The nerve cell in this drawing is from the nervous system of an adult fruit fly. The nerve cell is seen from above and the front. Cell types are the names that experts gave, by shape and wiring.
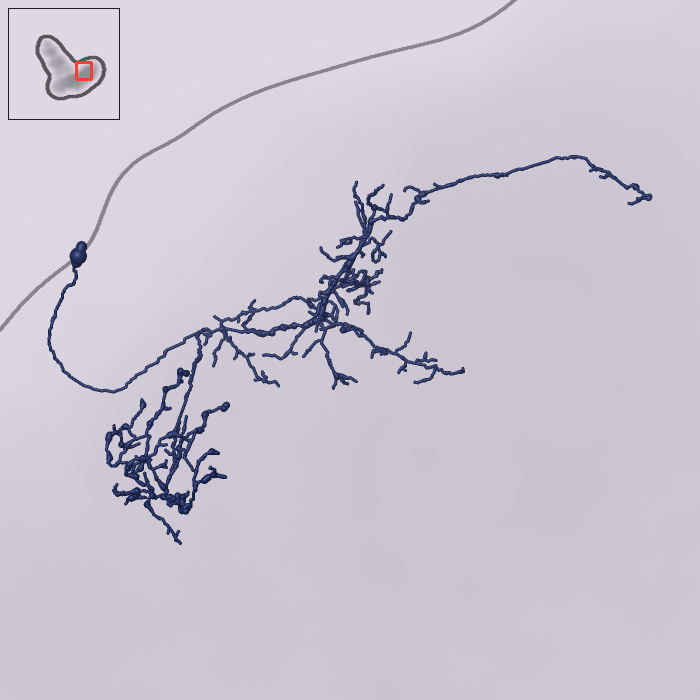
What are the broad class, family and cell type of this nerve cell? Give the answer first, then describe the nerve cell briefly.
It is a central-brain intrinsic neuron. The family is hemilineage DM3_dorso_lateral. Its cell type is SMP319. The picture shows dozens of branch ends. In this view it is wider than it is tall.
